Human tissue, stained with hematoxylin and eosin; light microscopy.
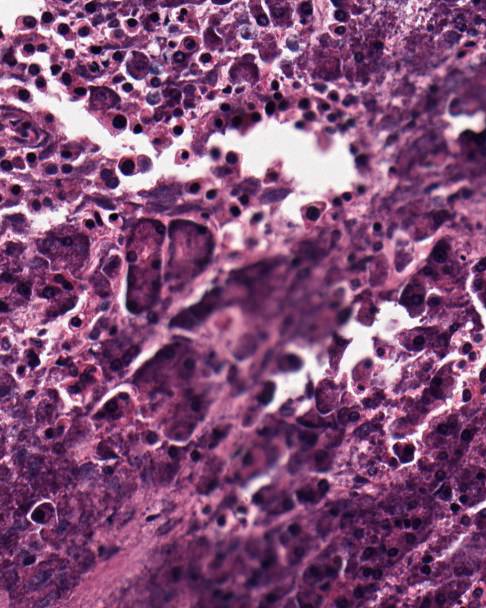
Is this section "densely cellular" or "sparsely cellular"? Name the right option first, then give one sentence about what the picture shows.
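Densely cellular. The field is densely cellular throughout, with little intervening stroma.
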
